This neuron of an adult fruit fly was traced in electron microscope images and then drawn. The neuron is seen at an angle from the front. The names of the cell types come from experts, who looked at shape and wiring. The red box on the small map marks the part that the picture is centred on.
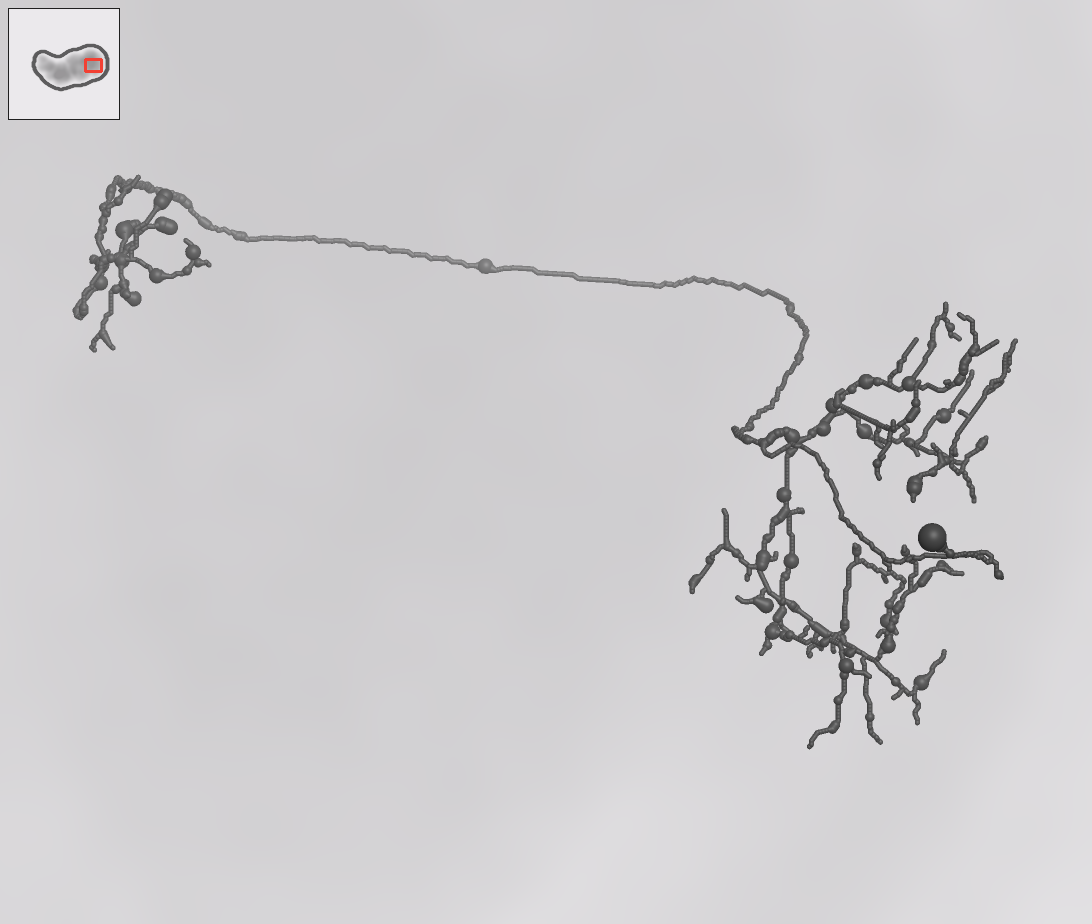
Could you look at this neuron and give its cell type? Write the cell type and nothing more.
Tm36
